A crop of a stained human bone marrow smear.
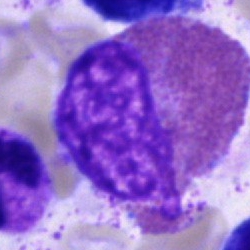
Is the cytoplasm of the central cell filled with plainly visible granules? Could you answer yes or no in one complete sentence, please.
Yes, what is seen in its cytoplasm is many granules.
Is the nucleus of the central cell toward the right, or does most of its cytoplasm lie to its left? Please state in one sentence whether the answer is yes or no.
No, the nucleus is not toward the right; it lies toward the left.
